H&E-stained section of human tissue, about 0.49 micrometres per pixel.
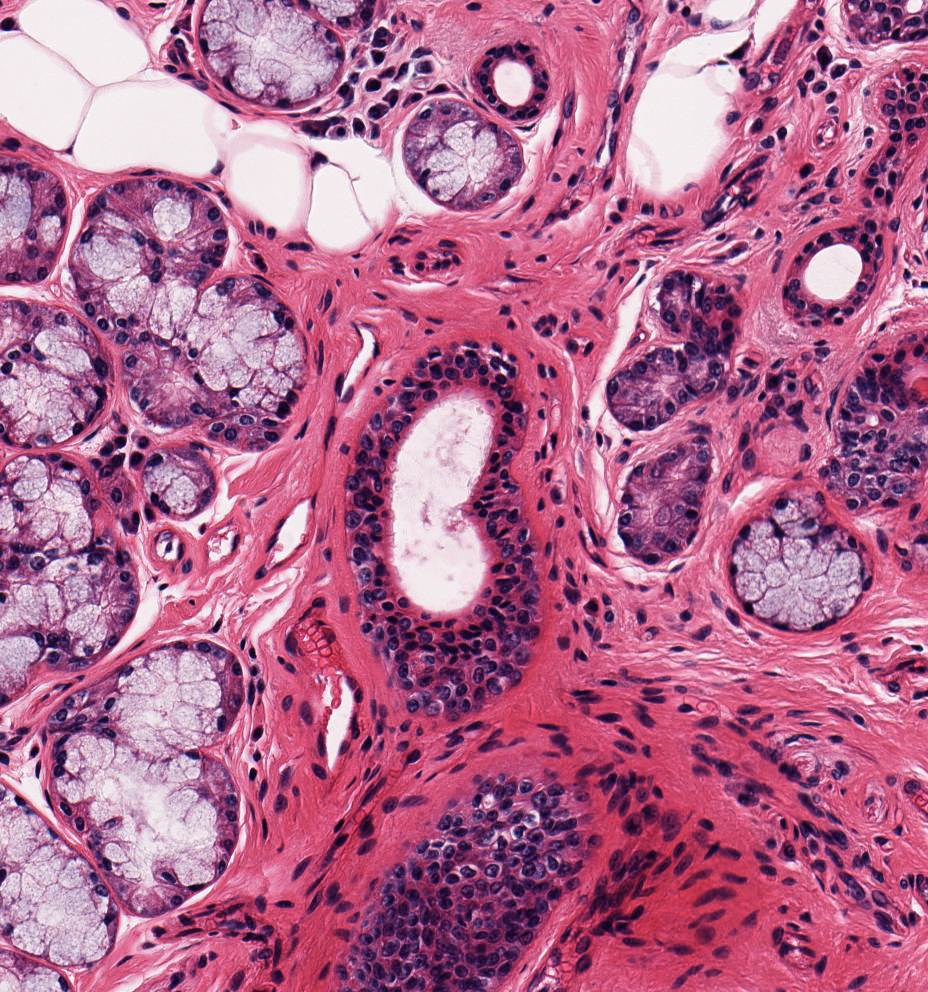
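minor salivary gland, haematoxylin and eosin. Rounded acini of cells with pale, bubbly grey-purple cytoplasm fill most of the left side; their nuclei are small, dark and flattened against the cell base. Centrally, a duct lined by epithelium several nuclei thick surrounds an elongated, bean-shaped lumen. At lower right, cells with elongated spindle-shaped nuclei run in bundles through pink stroma.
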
